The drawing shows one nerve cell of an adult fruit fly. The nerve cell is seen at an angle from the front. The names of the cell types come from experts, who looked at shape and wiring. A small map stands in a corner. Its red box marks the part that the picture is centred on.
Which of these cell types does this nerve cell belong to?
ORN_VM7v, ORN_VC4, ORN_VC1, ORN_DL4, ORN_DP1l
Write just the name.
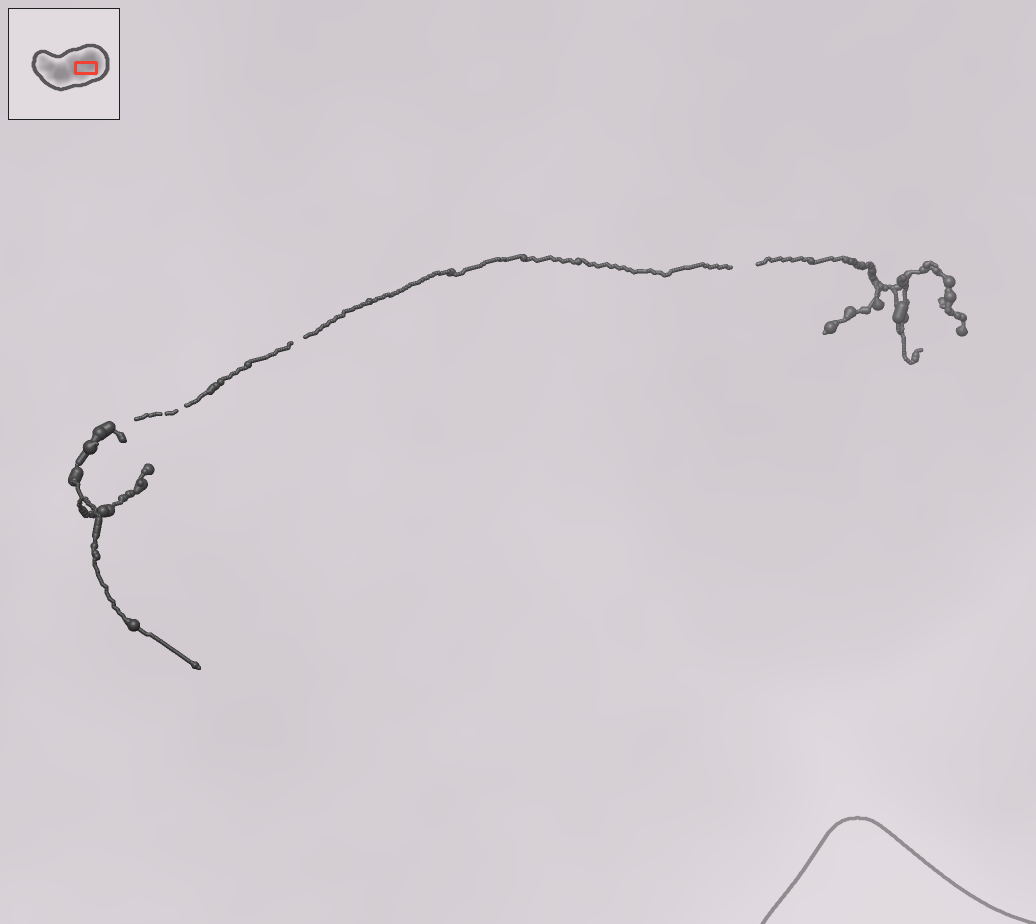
ORN_DP1l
